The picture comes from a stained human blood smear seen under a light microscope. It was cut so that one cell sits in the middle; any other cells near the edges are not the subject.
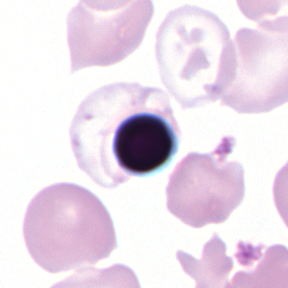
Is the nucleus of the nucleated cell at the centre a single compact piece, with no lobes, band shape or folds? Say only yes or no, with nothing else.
Yes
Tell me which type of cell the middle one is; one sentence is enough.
The crop shows a normoblast in its centre.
